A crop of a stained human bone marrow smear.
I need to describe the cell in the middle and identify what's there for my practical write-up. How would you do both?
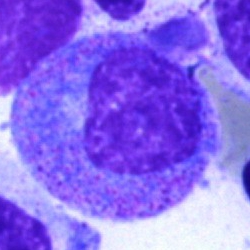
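The outline comes first: it is roughly round and smooth. Next, the nucleus sits off-centre, toward the upper right of the cell. Its chromatin has a fine texture rather than a coarse, clumped one. Last, the cytoplasm is abundant, making a wide rim along the left and lower sides of the nucleus. The cell is a promyelocyte.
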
